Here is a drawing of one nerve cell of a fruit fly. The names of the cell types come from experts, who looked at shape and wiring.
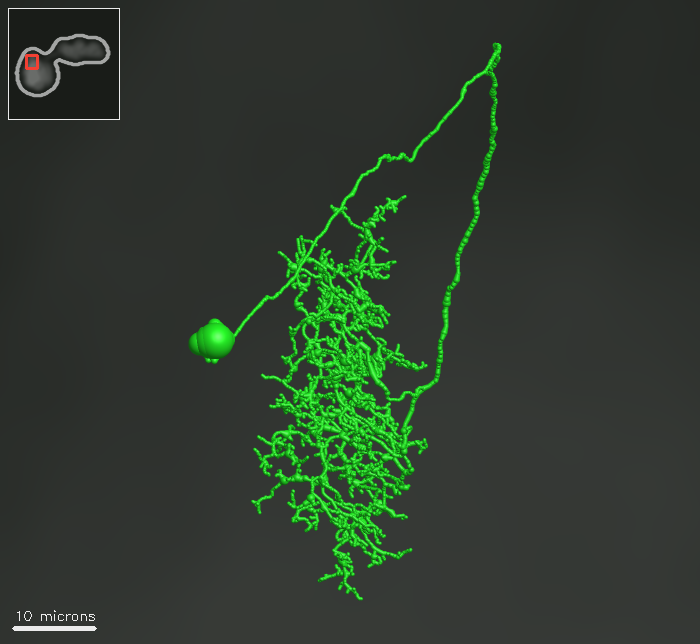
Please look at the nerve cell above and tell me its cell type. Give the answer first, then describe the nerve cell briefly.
The cell type is Pm1. This is an optic-lobe intrinsic neuron. By the scale bar it is about 70 microns tall in this view. As drawn here it is taller than it is wide.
